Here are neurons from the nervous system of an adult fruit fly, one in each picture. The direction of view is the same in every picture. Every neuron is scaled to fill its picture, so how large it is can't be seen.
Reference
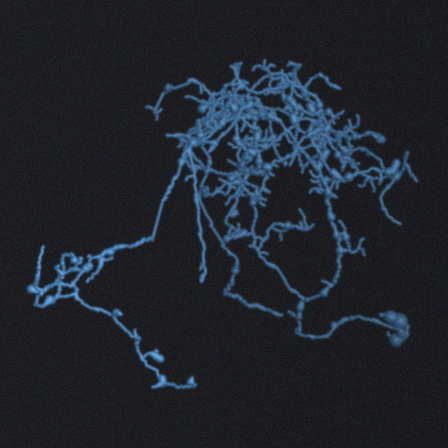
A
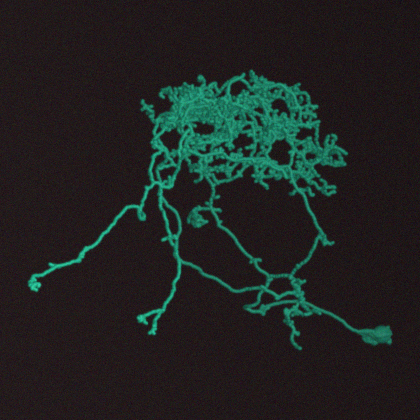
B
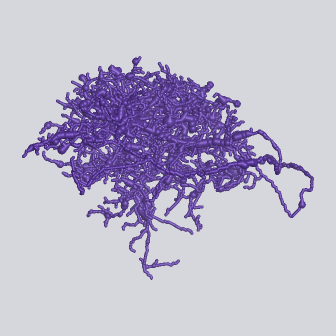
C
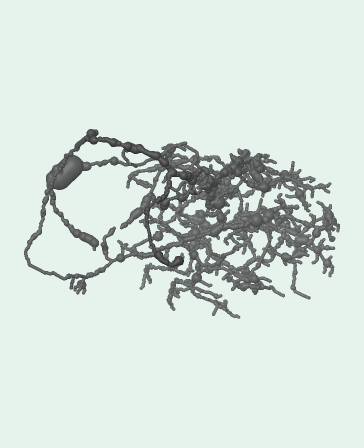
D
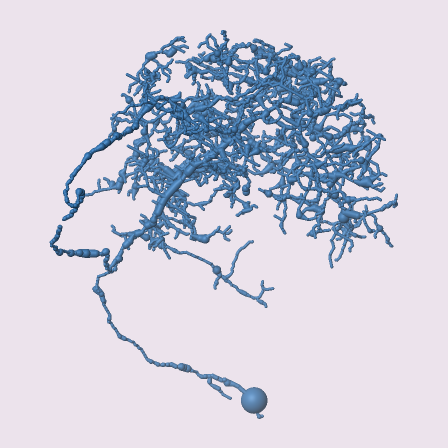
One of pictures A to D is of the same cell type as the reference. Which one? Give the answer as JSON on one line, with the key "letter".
{"letter": "A"}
